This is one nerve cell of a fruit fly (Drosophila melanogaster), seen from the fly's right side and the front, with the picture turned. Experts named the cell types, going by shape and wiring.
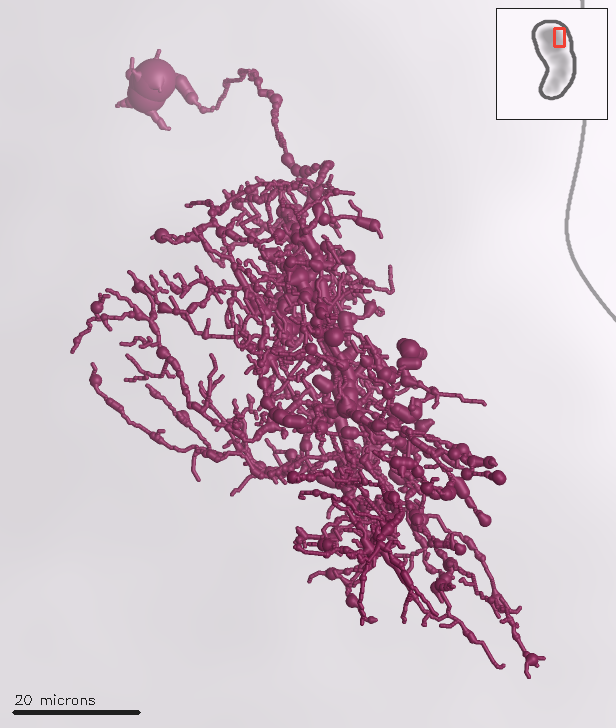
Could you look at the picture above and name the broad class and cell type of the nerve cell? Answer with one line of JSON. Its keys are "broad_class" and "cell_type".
{"broad_class": "central-brain intrinsic neuron", "cell_type": "GNG058"}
